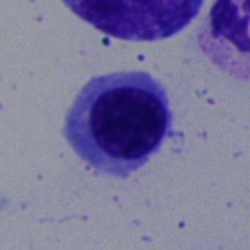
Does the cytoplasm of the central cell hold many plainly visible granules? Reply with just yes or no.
No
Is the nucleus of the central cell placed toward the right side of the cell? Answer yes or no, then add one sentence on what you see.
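Yes. The nucleus lies off-centre toward the right side of the cell.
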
